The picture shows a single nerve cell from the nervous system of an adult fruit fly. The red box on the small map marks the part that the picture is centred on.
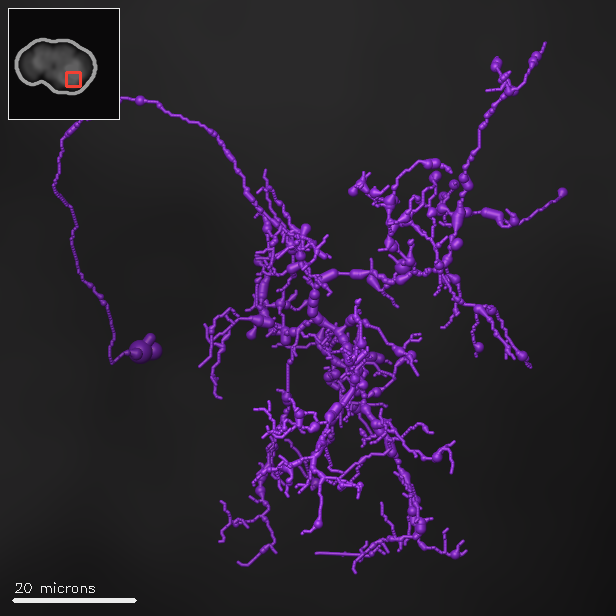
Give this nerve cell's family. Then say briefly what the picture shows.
Its family is hemilineage 12B. This is a nerve-cord intrinsic neuron. Its cell body lies on the left of the picture. By the scale bar it is about 90 microns tall in this view. More than a hundred branch ends can be seen.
